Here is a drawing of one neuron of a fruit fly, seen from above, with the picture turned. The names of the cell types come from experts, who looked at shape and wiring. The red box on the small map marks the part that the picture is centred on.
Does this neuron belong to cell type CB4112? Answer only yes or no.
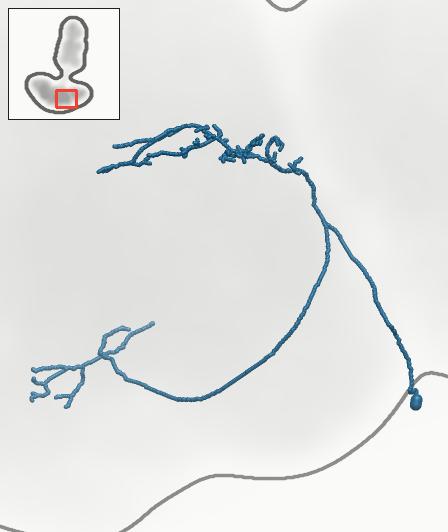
yes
